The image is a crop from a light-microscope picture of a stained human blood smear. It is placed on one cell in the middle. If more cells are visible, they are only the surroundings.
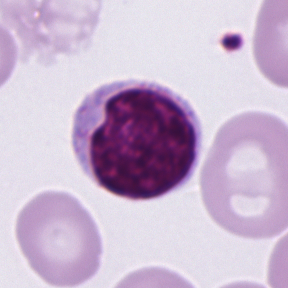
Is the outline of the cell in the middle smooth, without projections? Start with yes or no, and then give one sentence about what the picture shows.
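Yes. The cell's outline is smooth and round.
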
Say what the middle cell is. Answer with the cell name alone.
large granular lymphocyte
